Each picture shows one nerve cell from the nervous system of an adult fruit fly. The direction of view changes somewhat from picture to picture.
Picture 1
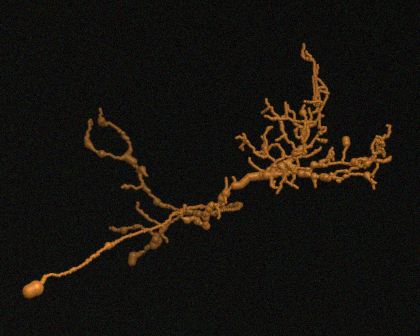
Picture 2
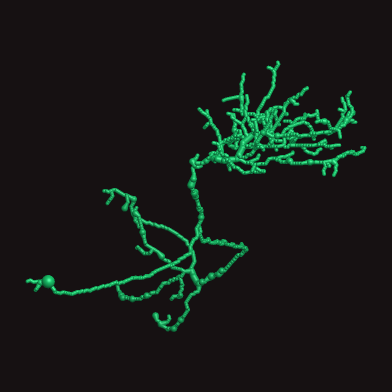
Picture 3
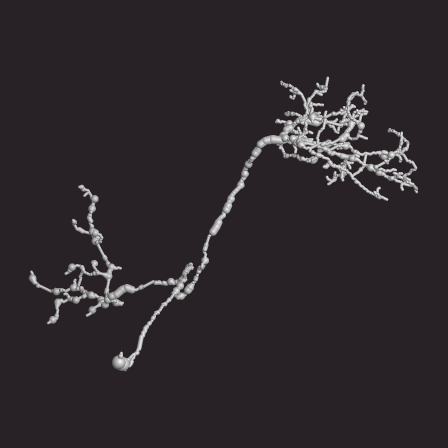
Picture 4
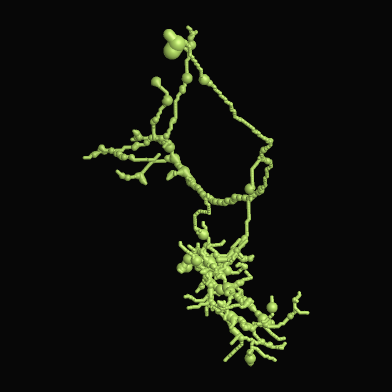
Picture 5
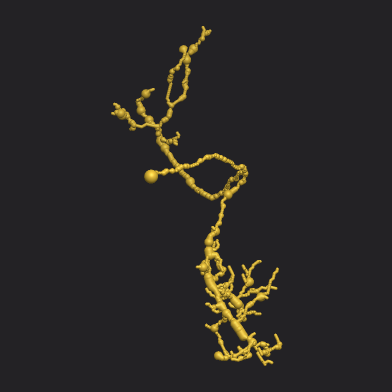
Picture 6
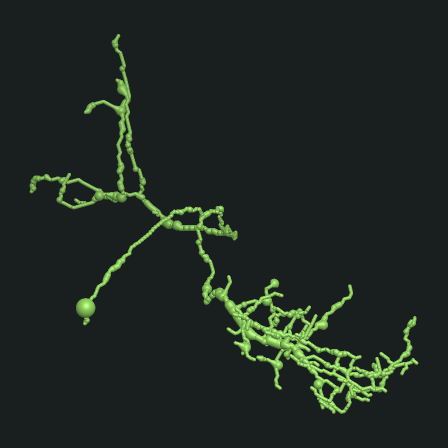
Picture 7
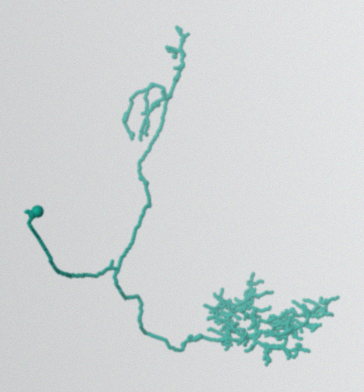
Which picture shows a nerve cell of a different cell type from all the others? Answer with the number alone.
7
